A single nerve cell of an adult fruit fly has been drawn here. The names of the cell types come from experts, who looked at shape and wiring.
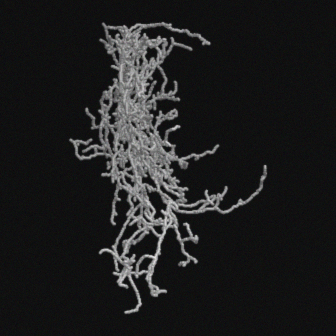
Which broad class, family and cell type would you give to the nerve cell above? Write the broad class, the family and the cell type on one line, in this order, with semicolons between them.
nerve-cord intrinsic neuron; hemilineage 09A; IN09A011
